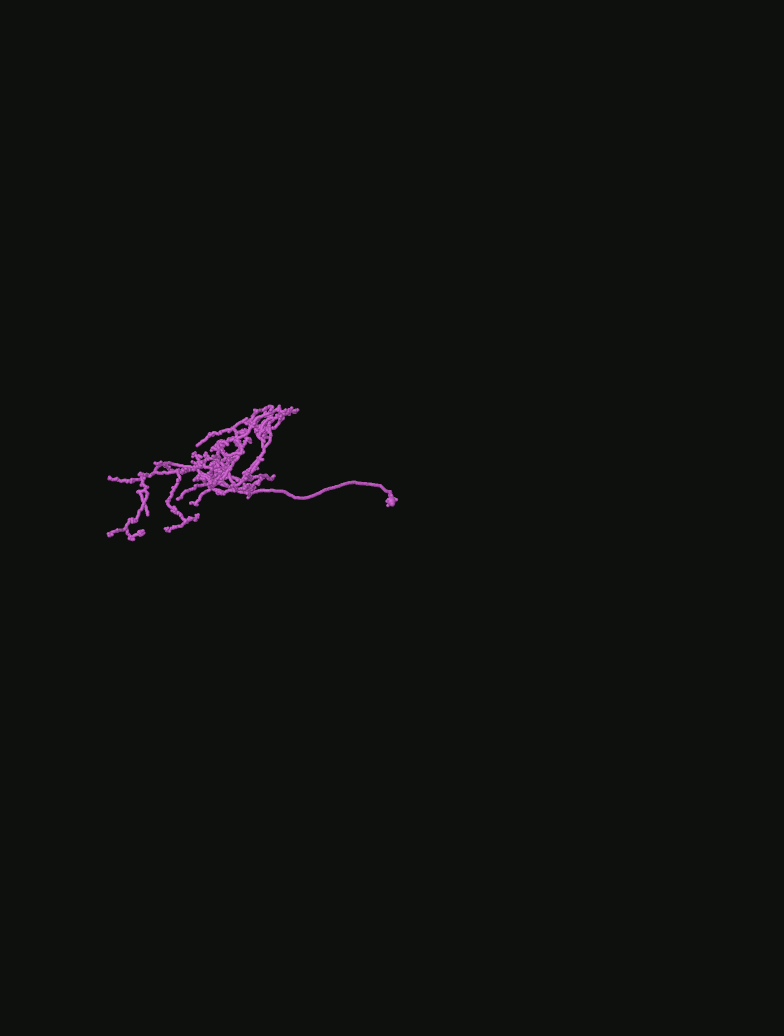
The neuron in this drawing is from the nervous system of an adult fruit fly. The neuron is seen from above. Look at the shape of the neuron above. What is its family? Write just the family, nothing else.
hemilineage VPNp1_medial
